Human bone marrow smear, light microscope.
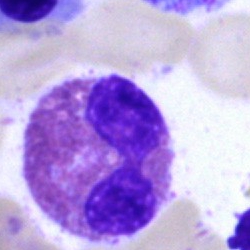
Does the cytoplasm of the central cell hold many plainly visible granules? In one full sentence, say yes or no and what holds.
Yes, what is seen in its cytoplasm is many granules.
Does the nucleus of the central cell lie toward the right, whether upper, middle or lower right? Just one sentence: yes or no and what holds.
Yes, it is toward the right that the nucleus of this cell lies.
